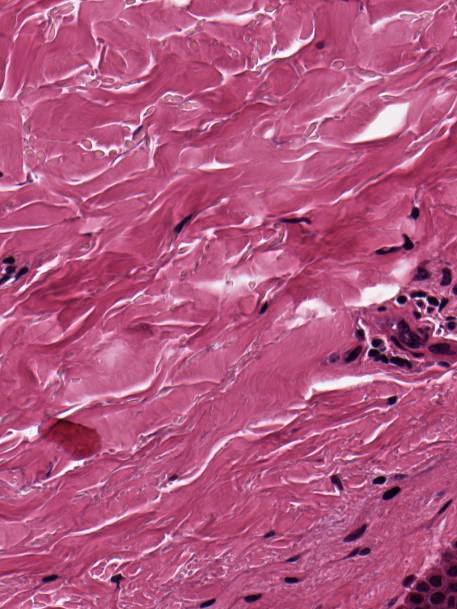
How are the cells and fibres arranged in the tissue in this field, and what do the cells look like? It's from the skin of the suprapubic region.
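Dense, strongly eosinophilic collagen bundles occupy nearly the entire field. Nuclei are sparse, mostly thin, elongated and dark, and lie singly between the bundles. At the right edge, near the middle, is a small cluster of cells with round dark nuclei. A single small, dark red oval body lies in the stroma at lower left.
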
